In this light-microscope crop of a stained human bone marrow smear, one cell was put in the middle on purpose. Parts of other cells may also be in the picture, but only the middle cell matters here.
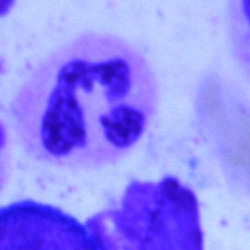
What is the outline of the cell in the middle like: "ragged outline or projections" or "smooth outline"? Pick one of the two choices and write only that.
Smooth outline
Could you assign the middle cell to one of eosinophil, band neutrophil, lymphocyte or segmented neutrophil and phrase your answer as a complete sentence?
Whatever else lies nearby, the middle cell is a segmented neutrophil.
